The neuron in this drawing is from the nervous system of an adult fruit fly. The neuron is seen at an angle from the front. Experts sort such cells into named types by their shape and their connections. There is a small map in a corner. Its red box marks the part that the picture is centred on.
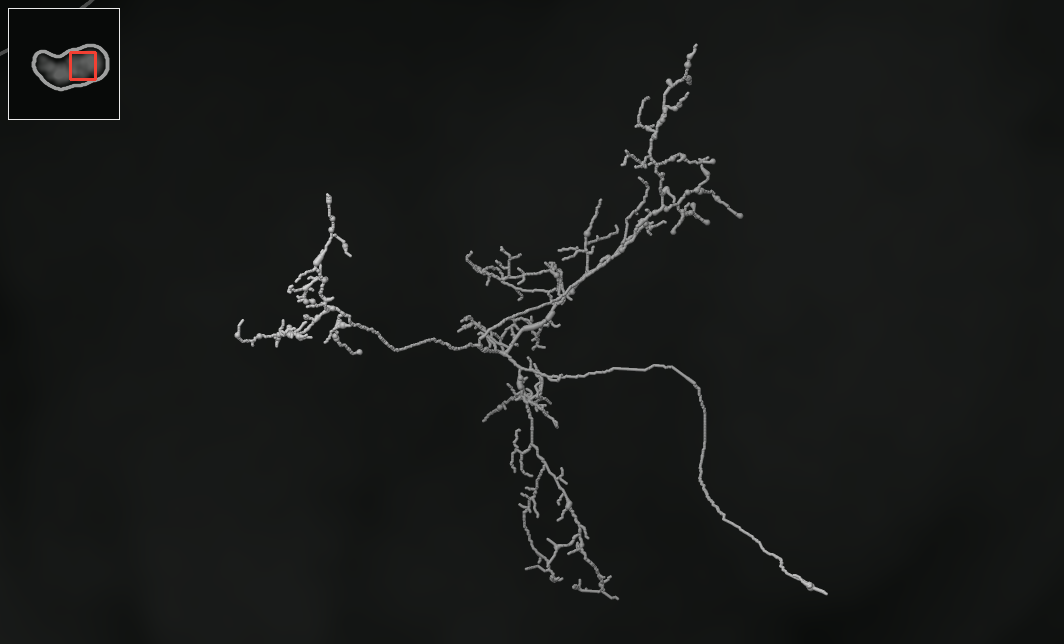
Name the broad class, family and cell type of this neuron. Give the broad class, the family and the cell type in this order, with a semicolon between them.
central-brain intrinsic neuron; hemilineage PSa1; PS092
